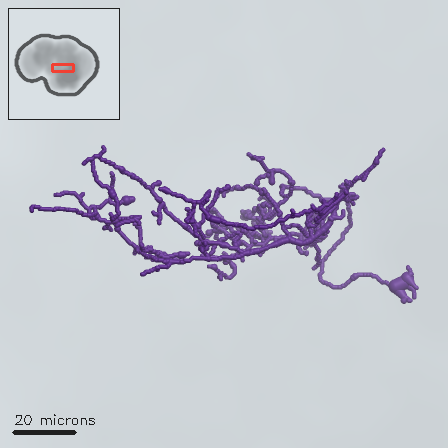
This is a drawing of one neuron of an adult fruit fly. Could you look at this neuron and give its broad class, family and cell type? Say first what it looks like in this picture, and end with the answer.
From left to right in the picture it spans about 130 microns. The picture shows dozens of branch ends. This is a central-brain intrinsic neuron. Its family is hemilineage WEDa1. The cell type is CB1942.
